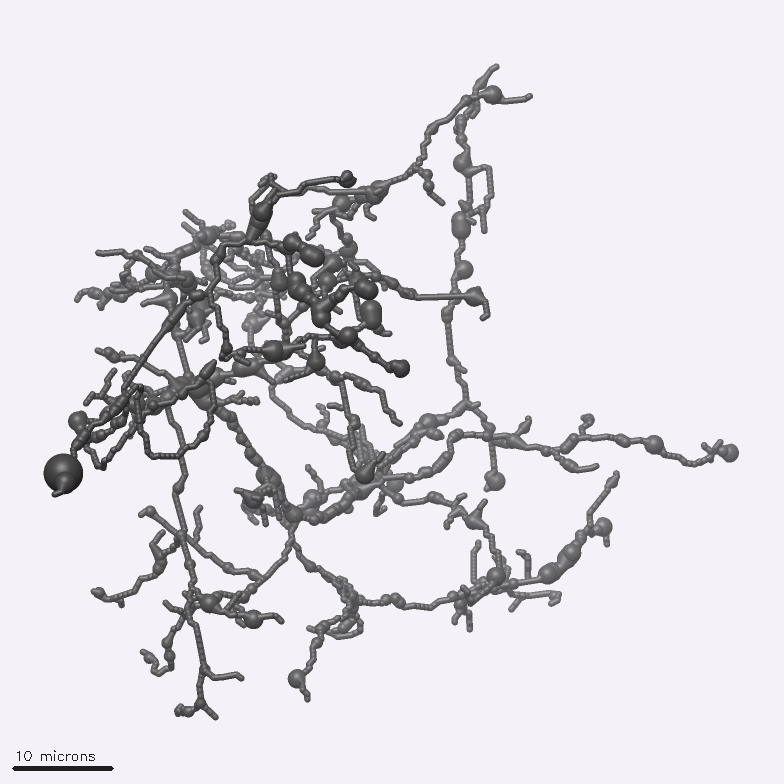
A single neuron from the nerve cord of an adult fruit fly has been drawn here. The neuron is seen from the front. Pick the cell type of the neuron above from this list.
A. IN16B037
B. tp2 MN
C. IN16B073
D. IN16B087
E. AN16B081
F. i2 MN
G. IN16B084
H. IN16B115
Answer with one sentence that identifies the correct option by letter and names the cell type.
With respect to cell type, the neuron is IN16B115, option H.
